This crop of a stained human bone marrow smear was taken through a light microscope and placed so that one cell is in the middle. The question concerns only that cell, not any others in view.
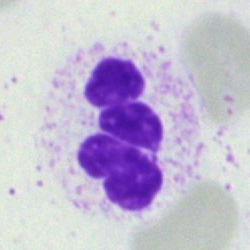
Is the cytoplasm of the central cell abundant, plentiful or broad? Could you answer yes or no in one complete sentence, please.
Yes, there is a wide area of cytoplasm around the nucleus.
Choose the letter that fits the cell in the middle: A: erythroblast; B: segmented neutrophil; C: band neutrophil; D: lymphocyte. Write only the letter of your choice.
B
